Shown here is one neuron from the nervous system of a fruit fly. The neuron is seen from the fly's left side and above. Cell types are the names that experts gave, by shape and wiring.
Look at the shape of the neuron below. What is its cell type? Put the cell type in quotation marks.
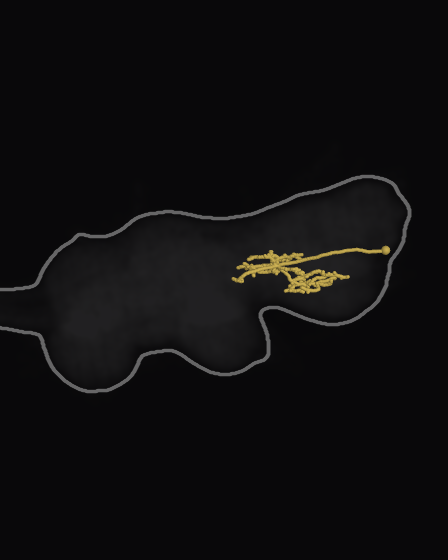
"IN12B087"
